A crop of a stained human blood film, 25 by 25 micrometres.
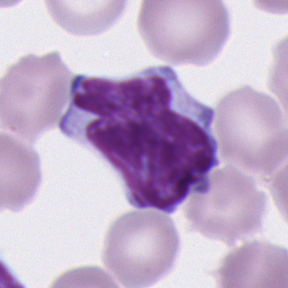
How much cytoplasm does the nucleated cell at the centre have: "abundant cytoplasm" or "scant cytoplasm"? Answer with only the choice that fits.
Scant cytoplasm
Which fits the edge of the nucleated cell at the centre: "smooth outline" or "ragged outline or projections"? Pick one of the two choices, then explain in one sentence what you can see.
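Ragged outline or projections. The cell outline is angular, with several pointed corners rather than a smooth curve.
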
